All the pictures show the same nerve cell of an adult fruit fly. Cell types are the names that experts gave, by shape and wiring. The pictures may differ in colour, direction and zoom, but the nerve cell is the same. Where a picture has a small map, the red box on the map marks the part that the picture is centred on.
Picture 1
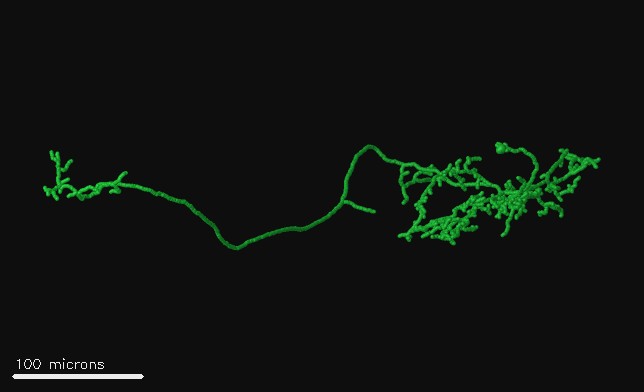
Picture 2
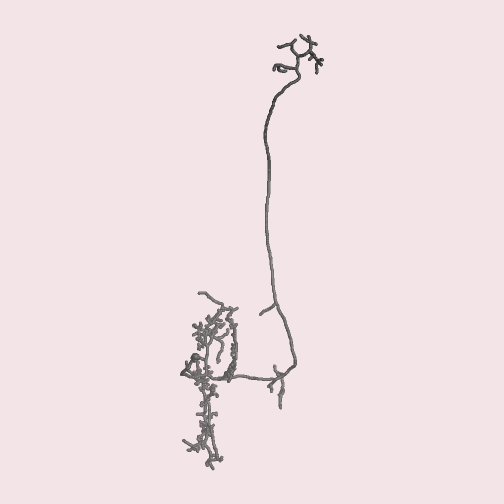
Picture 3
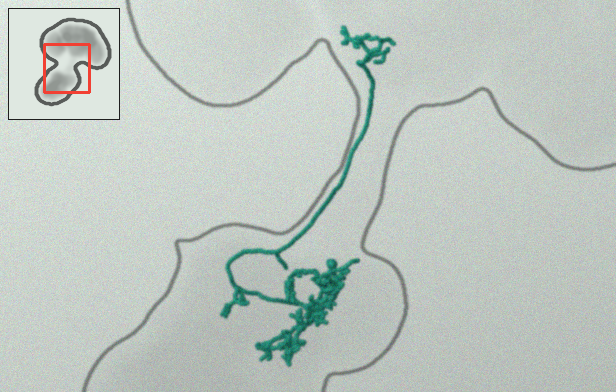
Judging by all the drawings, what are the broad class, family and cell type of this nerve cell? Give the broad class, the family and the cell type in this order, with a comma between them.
ascending neuron, hemilineage 19B, AN19B042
